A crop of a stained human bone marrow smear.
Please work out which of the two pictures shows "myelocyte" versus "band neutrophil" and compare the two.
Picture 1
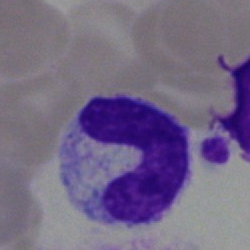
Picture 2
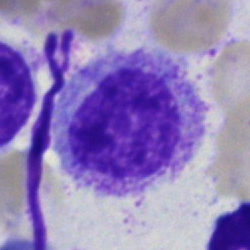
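Identification first: picture 1 is a band neutrophil, and picture 2 is a myelocyte. Outline: the band neutrophil is round and smooth, whereas the myelocyte is roughly round with a fuzzy, granular edge. Nucleus of picture 1: bent into a horseshoe that opens toward the left, with no nucleoli to be seen.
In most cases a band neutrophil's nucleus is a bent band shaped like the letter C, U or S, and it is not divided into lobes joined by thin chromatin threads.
Chromatin of picture 1: dark purple and densely clumped.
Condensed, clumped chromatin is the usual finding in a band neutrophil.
Cytoplasm: in picture 1 it is pale lilac-grey and fills the hollow of the nucleus on the left side, while in picture 2 a moderate rim of pale blue cytoplasm surrounds the nucleus. Granules: in picture 2, loose purple granules also lie in the background outside the cell.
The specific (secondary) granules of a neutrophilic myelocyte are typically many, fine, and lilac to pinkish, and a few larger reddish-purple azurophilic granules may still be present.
Vacuoles: none are visible in the cytoplasm of either cell. Surroundings: a long, thin, dark purple strand runs vertically just to the left of the myelocyte and forks at its top.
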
